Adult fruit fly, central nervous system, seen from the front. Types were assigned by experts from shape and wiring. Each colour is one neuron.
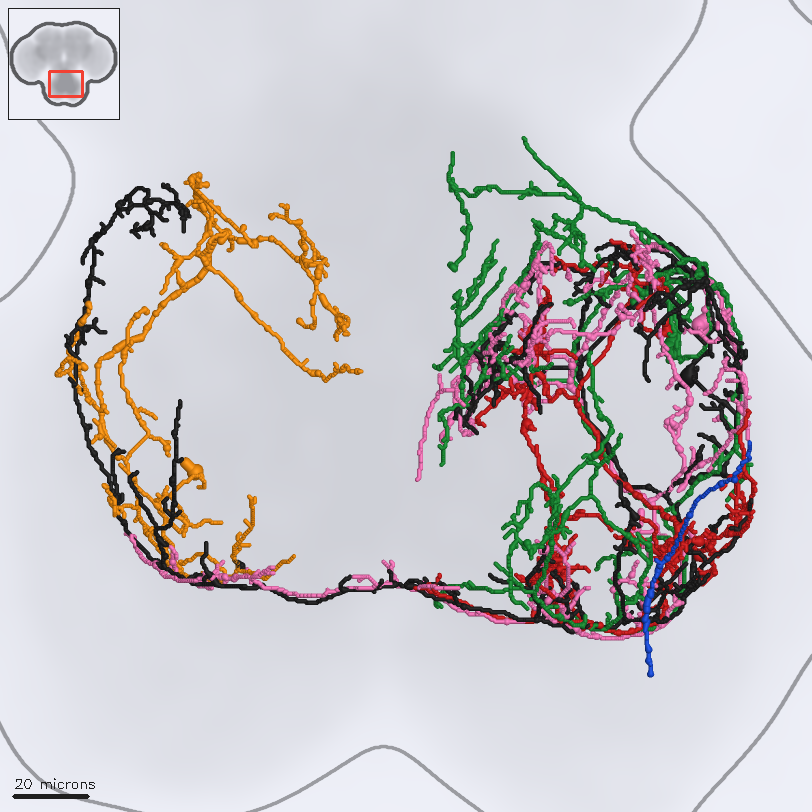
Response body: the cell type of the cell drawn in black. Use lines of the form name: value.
cell type: IN19A052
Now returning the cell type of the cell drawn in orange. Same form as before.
cell type: IN13A029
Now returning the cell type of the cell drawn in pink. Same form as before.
cell type: IN19A060_b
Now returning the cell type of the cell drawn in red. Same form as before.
cell type: IN19A060_c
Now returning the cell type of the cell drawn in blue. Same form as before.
cell type: SNpp45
